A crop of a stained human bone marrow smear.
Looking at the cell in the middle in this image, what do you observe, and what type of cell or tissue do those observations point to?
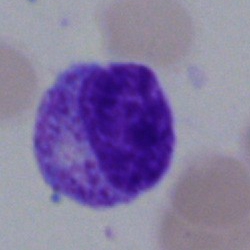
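Step one, the outline: round, with a smooth edge. Step two, the nucleus: off-centre, toward the right side of the cell. Step three, the cytoplasm: filled with many reddish-purple granules, apart from a paler, less granular patch in the lower-middle part beside the nucleus. Result: a myelocyte.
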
